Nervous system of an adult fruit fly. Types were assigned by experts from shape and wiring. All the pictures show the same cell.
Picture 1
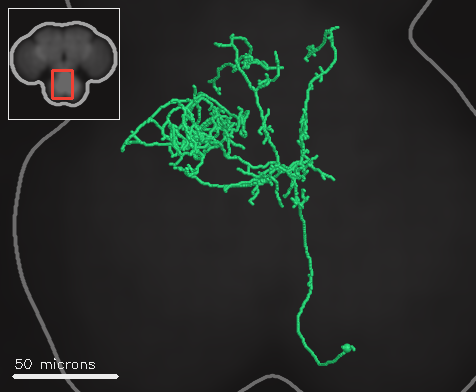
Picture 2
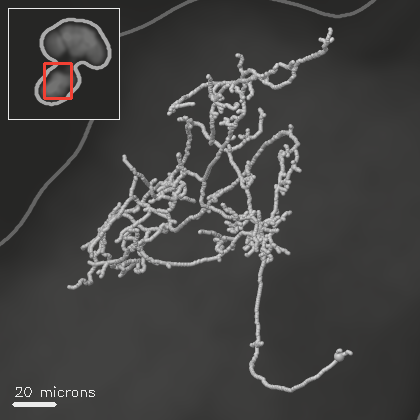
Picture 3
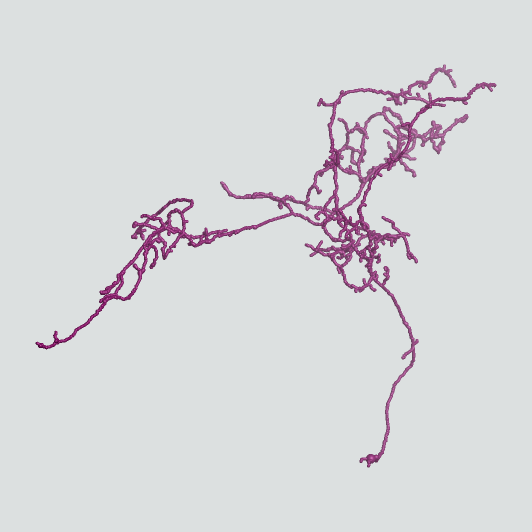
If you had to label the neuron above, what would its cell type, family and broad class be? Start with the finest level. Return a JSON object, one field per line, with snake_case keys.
{
 "cell_type": "IN06B017",
 "family": "hemilineage 06B",
 "broad_class": "nerve-cord intrinsic neuron"
}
